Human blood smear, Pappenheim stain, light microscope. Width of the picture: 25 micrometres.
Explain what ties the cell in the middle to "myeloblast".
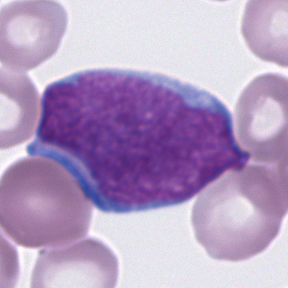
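Cell is a myeloblast.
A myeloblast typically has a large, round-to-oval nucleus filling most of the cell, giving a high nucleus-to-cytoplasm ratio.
Fits: nucleus about 19 by 12 micrometres in a cell about 20 by 13 micrometres, filling about 80% of the cell's area.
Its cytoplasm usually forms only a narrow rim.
Fits: cytoplasm here is a narrow rim around the nucleus. Nucleus is a single unlobed mass following the cell outline. Also present: a small pointed tip projecting from the right end of the cell, and a paler cytoplasmic patch at the upper right beside the nucleus.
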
